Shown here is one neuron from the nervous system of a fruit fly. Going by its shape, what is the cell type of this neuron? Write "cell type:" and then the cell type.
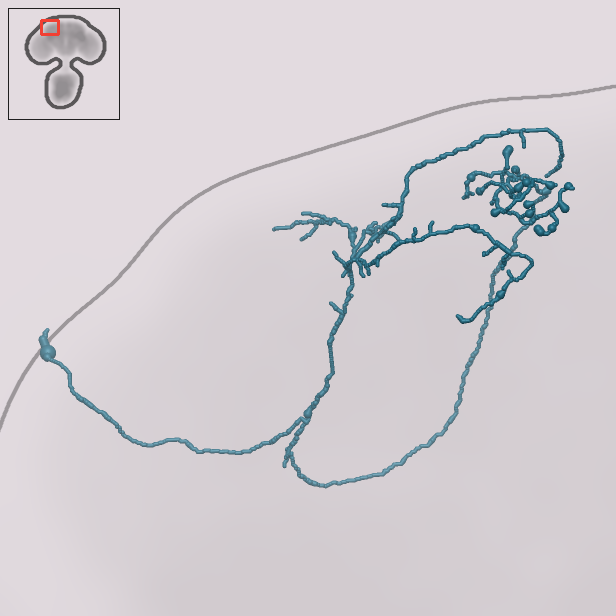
cell type: CB1392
